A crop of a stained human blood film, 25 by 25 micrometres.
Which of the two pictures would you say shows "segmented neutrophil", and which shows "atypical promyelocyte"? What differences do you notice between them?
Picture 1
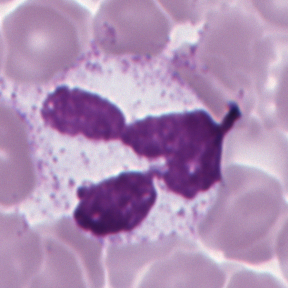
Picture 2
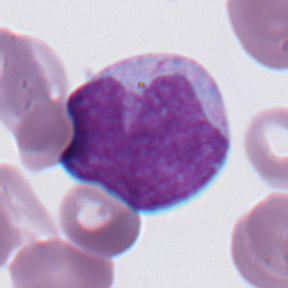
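Of the two, the segmented neutrophil is shown in picture 1 and the atypical promyelocyte in picture 2. The nucleus of the segmented neutrophil is divided into three separate lobes, with a small dark club-shaped appendage projecting from its upper right edge; the nucleus of the atypical promyelocyte is instead folded by a deep notch entering from its upper edge. In the segmented neutrophil the chromatin is dark purple and coarsely clumped, and no lobe shows a nucleolus.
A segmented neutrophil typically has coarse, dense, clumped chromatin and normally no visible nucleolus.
Its cytoplasm is very pale, almost colourless, with fine lilac granules scattered through it.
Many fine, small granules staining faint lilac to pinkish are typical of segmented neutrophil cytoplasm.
The atypical promyelocyte has pale greyish-blue cytoplasm with no vacuoles and just one tiny orange-red dot, lying above the nuclear notch. It measures about 14 micrometres across, with a nucleus of about 15 by 12 micrometres that fills about 80% of the cell's area, and a red cell dents its outline on the left.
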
